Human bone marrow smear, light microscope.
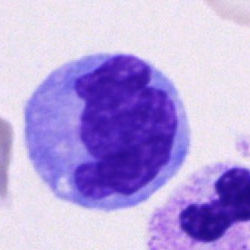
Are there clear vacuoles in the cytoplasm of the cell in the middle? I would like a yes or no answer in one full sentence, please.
Yes, at least one clear vacuole is held within its cytoplasm.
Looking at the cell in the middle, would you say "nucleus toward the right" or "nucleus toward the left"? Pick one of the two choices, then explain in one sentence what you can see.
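Nucleus toward the right. The nucleus lies toward the right side of the cell.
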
